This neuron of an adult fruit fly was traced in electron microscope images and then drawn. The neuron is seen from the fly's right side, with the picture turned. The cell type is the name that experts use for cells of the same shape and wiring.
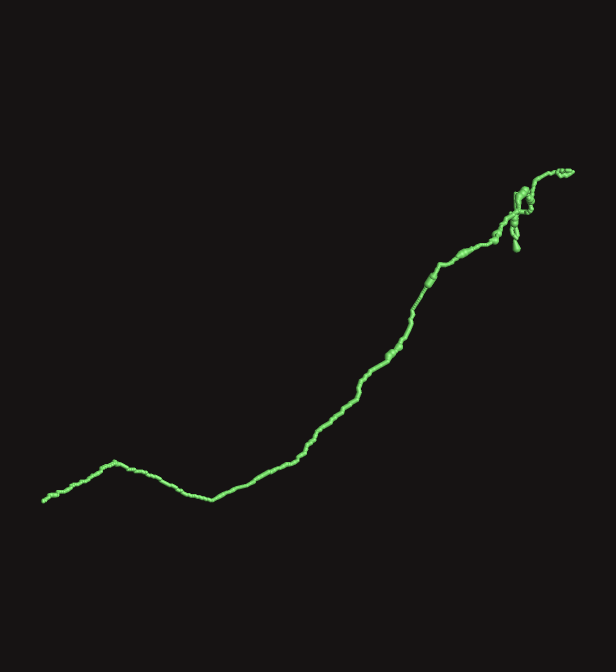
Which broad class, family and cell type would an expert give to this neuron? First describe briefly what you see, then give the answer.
No cell body is drawn. It has a dozen or fewer branch ends. Its broad class is sensory neuron entering the nerve cord. The name of its family is class gustatory. The cell type is WG1.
